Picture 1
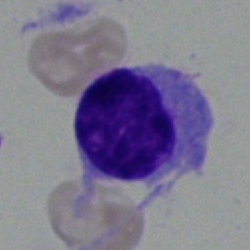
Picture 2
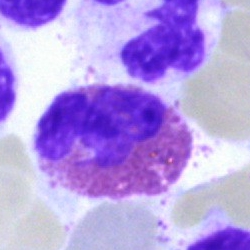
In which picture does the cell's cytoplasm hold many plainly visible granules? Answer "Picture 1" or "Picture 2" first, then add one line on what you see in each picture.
Picture 2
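In picture 1: No distinct granules are visible in the cytoplasm.
In picture 2: Fine pink-purple granules are spread throughout the cytoplasm.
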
